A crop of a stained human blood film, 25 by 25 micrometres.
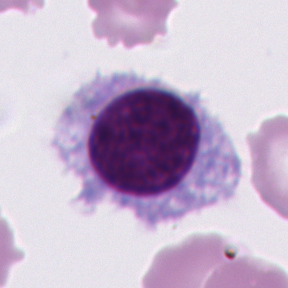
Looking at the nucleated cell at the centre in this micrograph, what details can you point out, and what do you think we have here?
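The border catches my eye first: ragged, with many fine hair-like projections all the way around. In the cytoplasm I see no distinct reddish-purple granules and no clear vacuoles. The nuclear edge is smooth, without notch or cleft. It's a hairy cell.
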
